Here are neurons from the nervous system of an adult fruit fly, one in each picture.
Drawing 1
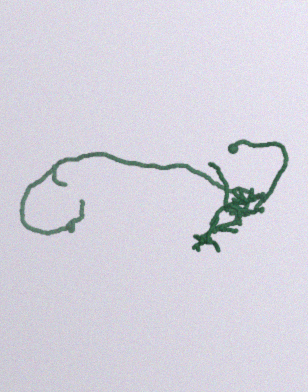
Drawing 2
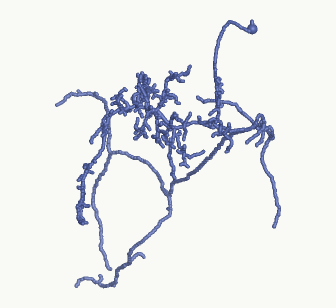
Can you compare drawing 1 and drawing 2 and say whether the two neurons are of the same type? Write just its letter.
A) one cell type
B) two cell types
B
